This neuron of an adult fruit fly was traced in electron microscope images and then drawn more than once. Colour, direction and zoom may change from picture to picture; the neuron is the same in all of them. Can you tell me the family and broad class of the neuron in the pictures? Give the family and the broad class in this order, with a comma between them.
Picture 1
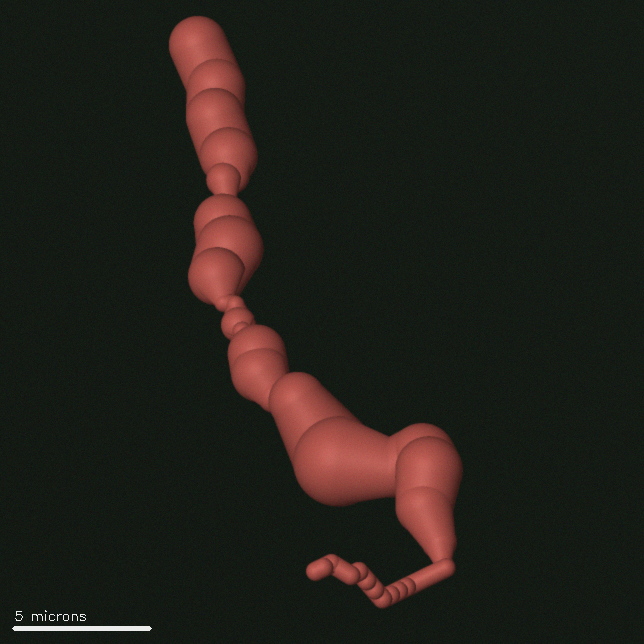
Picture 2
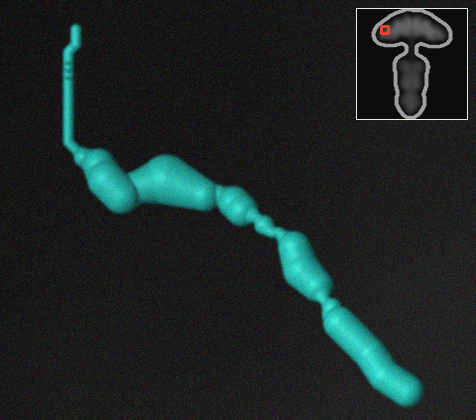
class visual, photoreceptor or other optic-lobe sensory neuron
